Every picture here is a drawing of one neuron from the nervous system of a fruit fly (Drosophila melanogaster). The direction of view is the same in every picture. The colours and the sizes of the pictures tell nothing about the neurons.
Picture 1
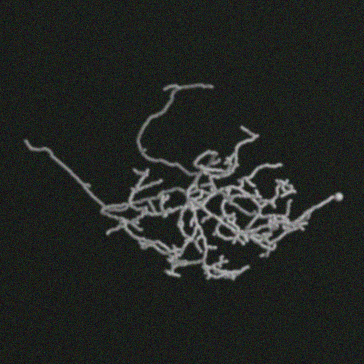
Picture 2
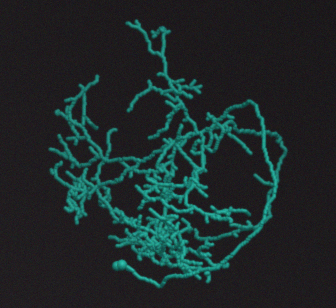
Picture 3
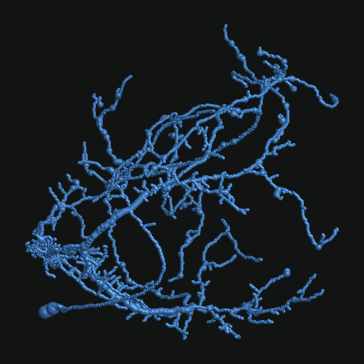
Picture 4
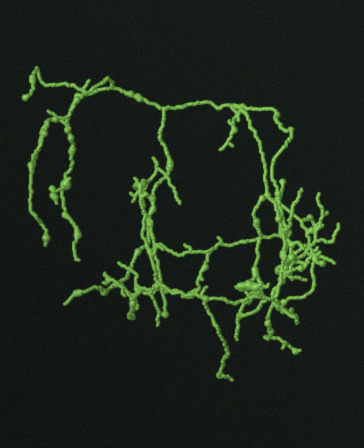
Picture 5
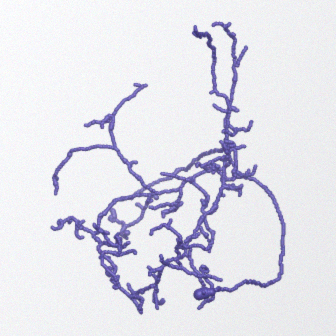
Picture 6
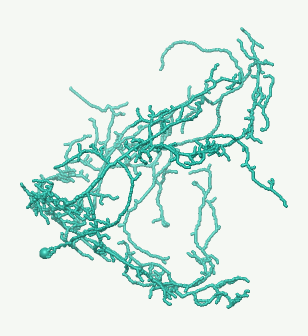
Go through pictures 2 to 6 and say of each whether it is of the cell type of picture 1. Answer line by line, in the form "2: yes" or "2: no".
2: no
3: no
4: yes
5: no
6: no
